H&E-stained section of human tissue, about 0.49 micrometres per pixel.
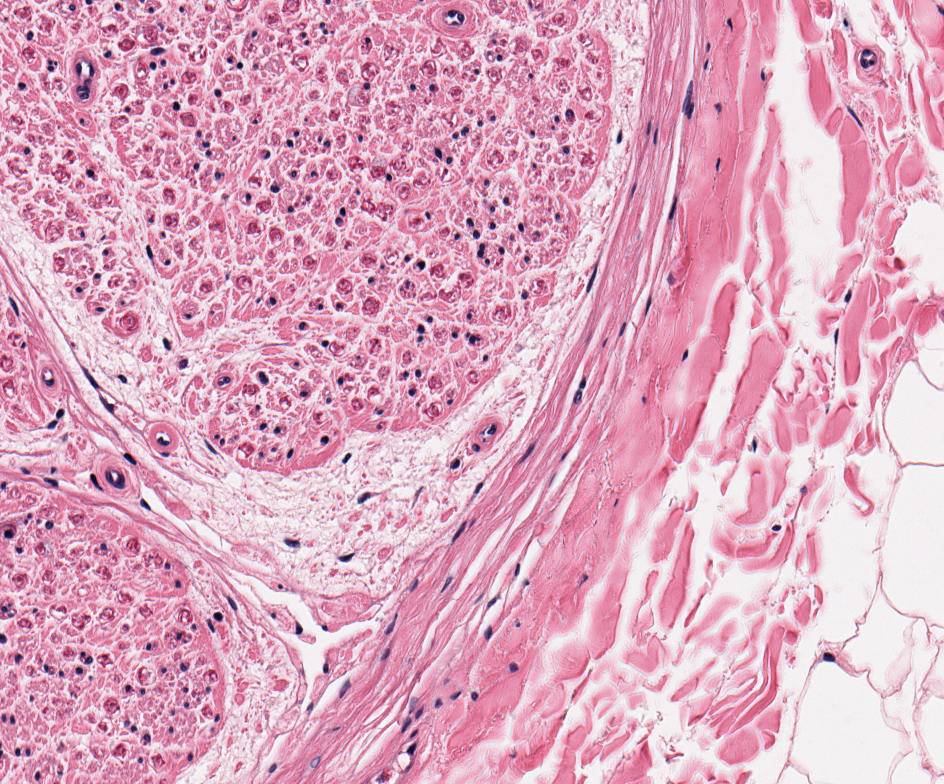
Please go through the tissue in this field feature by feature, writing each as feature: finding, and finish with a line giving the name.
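Fascicles: two, rounded, cross-section, left half, one above the other
Fibres: many small round profiles, pink central dot in pale halo
Nuclei: small, dark, oval, scattered singly among fibres
Connective tissue: loose, pale, wispy, between fascicles and along lower edge of upper one
Name: tibial nerve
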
